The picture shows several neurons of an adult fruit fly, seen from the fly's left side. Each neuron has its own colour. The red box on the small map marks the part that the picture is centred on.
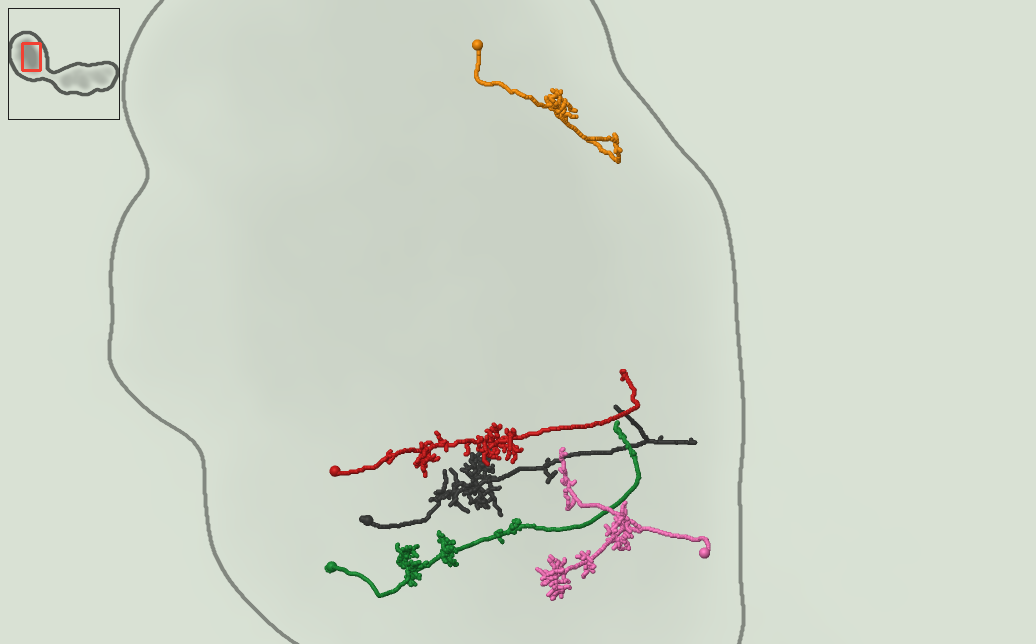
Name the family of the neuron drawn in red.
TmY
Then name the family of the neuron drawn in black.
TmY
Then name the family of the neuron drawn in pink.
T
